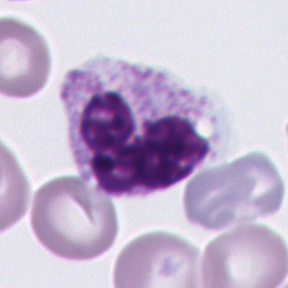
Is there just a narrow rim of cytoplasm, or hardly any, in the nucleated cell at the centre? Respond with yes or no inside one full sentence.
No, its cytoplasm is plentiful, not scant.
